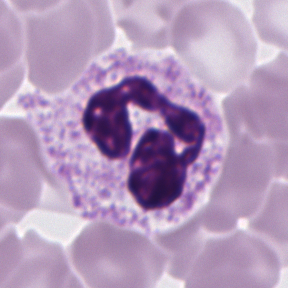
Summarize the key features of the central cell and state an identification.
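First, the nucleus: it is divided into several lobes. Second, the chromatin: dark purple and densely clumped. Third, the cytoplasm: abundant and pale pinkish-lilac. Fourth, the granules: small, purple-pink and scattered throughout the cytoplasm. This is a segmented neutrophil.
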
